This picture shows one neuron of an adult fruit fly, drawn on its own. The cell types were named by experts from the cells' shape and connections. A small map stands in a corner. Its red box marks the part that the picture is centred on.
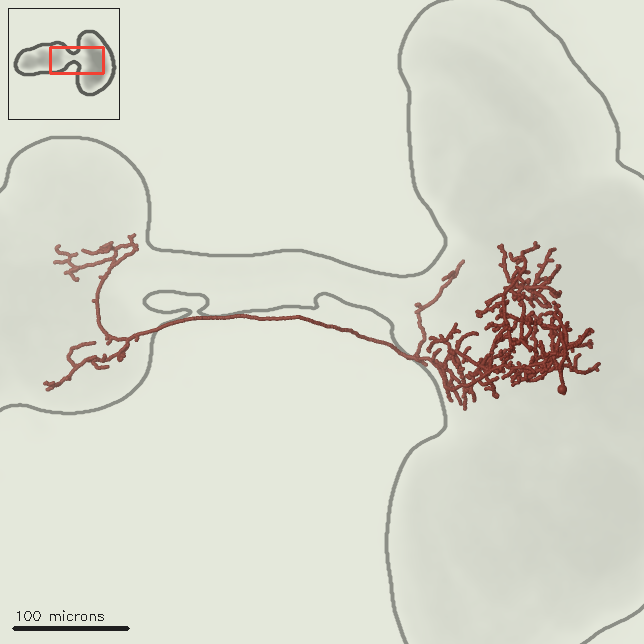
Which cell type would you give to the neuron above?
DNge002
